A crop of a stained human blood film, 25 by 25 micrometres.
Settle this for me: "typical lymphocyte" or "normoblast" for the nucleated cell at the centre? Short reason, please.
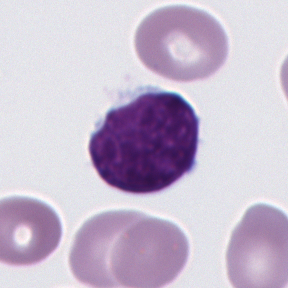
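This is a typical lymphocyte. What settles it is the pale blue of the scant cytoplasm along the upper edge, where fine hair-like projections fringe the cell.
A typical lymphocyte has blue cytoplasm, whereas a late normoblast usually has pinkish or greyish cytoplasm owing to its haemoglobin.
The nucleus is a single rounded mass without lobes, with dense, dark purple chromatin, and it fills about 90% of a cell measuring about 10 by 9 micrometres, some 1.25 times the width of a whole red cell nearby.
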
